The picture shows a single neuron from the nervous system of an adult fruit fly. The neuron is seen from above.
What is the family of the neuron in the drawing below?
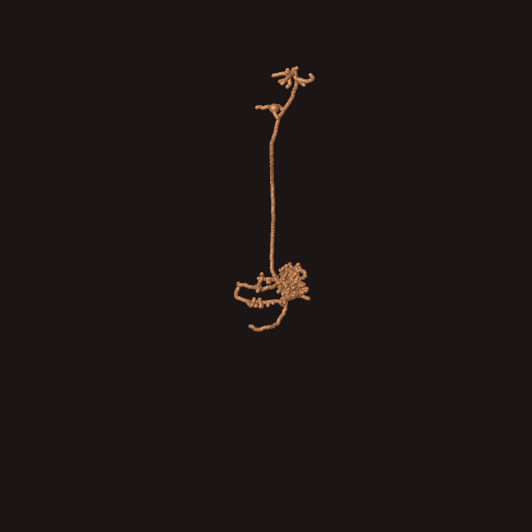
hemilineage 01B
